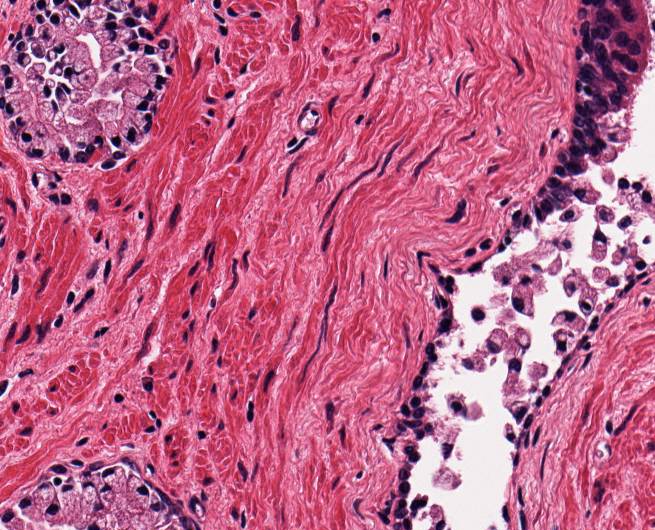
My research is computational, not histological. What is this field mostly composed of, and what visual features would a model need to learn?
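Fibromuscular stroma. Dense pink stroma of wavy smooth muscle bundles, nuclei elongated and cigar-shaped, fills most of the field.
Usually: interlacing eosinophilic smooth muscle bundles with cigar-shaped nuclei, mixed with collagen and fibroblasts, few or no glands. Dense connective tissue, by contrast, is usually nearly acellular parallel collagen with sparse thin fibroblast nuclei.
Glandular units in the upper-left and lower-left corners. Open space along the right side, bordered by crowded, darkly staining nuclei several cells deep, holding scattered loose rounded cells with dark nuclei.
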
